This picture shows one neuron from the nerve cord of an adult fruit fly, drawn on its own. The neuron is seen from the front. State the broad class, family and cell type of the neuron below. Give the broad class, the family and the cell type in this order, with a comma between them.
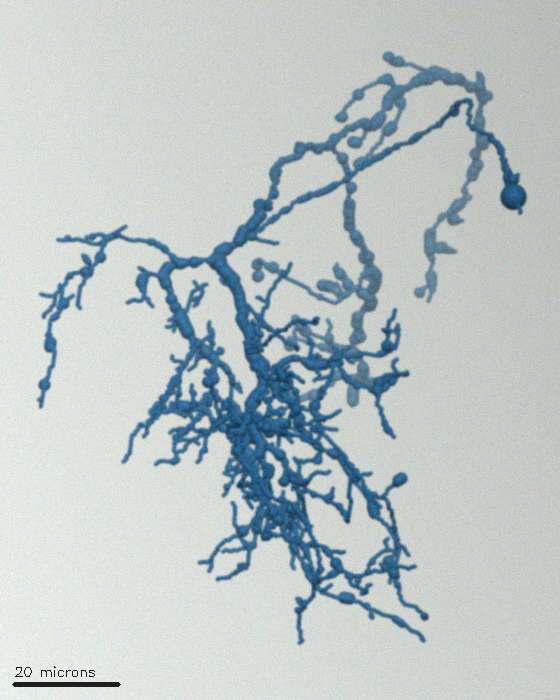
nerve-cord intrinsic neuron, hemilineage 11A, IN11A003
